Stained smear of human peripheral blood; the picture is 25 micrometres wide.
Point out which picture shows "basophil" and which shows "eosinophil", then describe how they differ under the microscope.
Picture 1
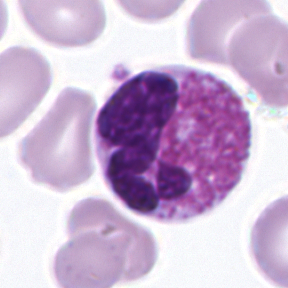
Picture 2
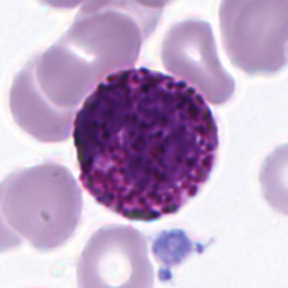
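The eosinophil is in picture 1 and the basophil in picture 2. Their granules differ in colour: coarse and reddish-pink in the eosinophil, coarse and dark purple to almost black in the basophil. The granules are spread differently as well. In the eosinophil the granular cytoplasm takes up roughly the right half of the cell, whereas in the basophil the granules cover the whole cell, right up to its edge.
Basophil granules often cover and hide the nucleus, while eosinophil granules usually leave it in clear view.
In picture 2 the outline of the nucleus is hidden by the overlying granules, and only small patches of paler, pinkish-purple background show between them. In picture 1 the chromatin can be seen, dark purple and densely clumped. The eosinophil is about 14 micrometres across, with a round, smooth outline.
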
